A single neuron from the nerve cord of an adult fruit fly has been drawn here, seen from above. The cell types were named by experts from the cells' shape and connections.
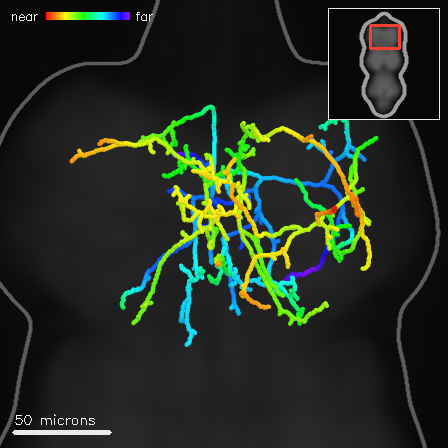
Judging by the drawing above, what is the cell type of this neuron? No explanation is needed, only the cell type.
IN04B028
